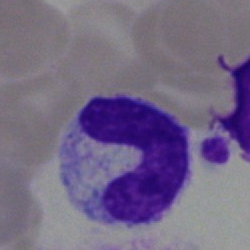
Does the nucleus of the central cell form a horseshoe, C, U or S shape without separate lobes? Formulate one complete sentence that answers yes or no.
Yes, the nucleus is stretched into a curved band rather than divided into lobes.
